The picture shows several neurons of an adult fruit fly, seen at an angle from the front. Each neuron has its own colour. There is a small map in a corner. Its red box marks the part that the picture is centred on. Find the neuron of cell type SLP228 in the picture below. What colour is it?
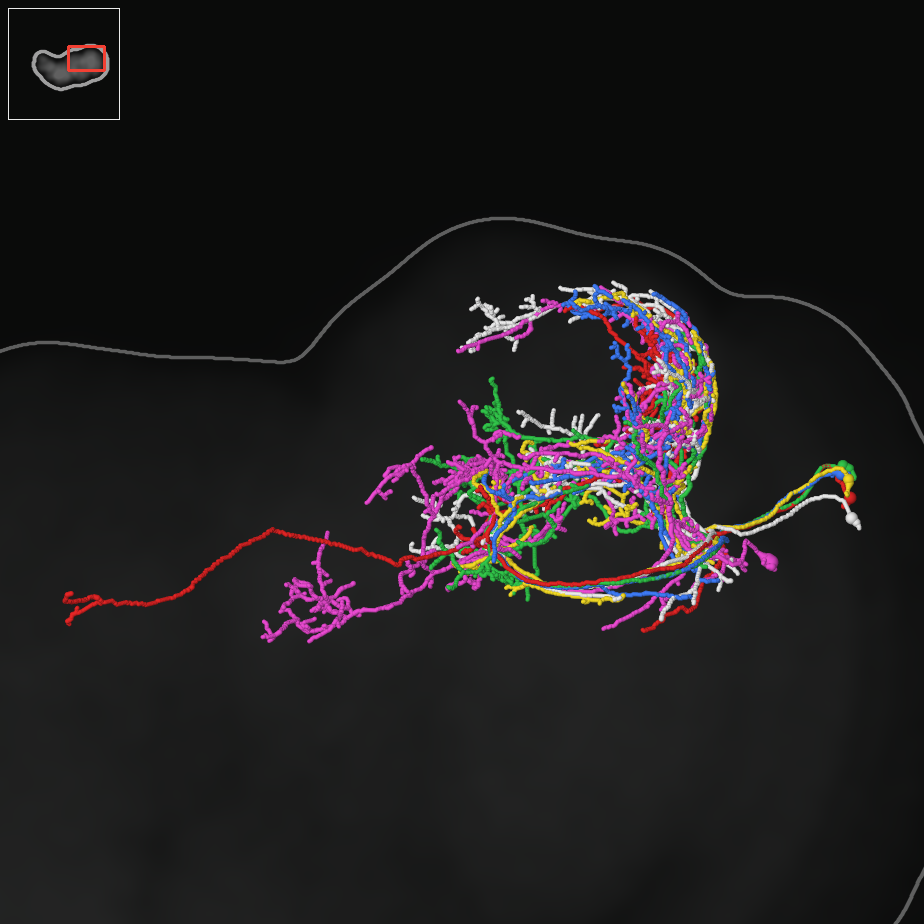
red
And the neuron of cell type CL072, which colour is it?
magenta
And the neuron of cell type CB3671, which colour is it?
white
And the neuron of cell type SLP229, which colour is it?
blue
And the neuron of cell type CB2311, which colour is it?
yellow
